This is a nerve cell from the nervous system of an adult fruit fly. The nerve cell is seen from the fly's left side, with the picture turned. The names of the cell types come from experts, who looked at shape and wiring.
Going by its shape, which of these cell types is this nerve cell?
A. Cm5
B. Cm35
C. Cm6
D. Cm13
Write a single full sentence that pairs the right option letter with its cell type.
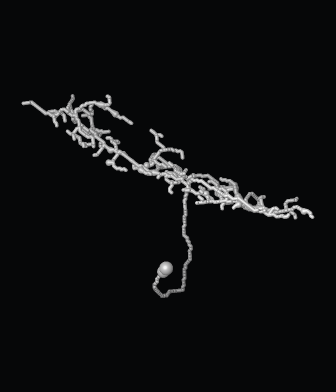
Among the options, A names the cell type of the nerve cell, namely Cm5.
